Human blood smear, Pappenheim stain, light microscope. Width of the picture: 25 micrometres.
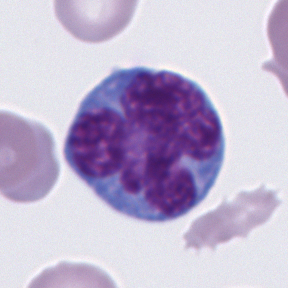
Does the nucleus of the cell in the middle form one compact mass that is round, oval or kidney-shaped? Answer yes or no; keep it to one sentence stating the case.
No, in this cell the nucleus is split into separate segments.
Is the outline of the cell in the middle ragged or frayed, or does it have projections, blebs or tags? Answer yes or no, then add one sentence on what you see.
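No. The cell outline is round and smooth.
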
